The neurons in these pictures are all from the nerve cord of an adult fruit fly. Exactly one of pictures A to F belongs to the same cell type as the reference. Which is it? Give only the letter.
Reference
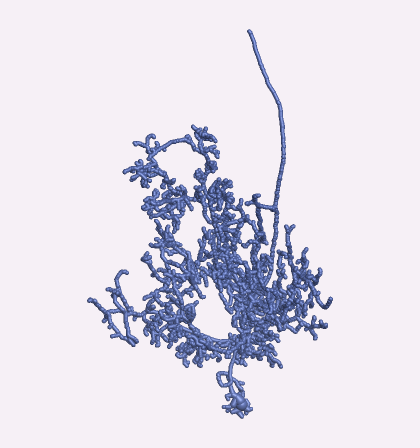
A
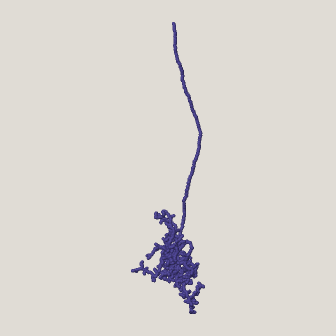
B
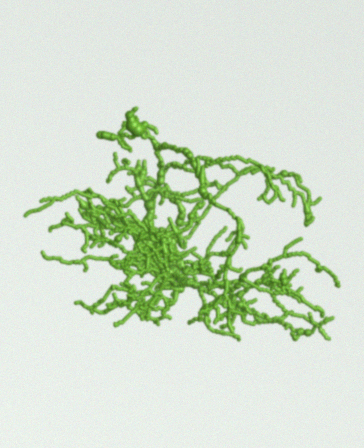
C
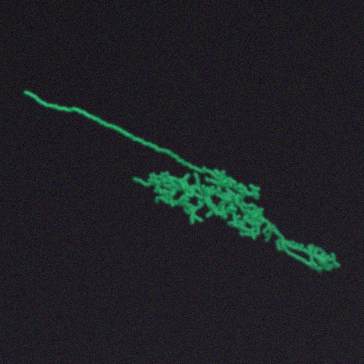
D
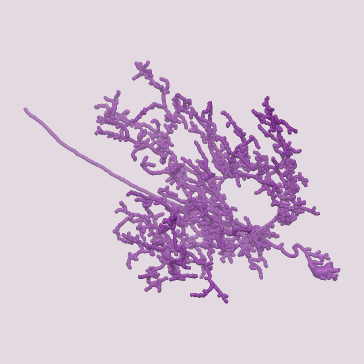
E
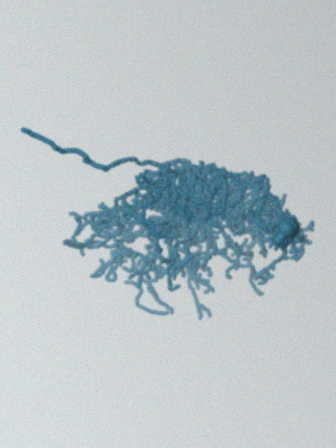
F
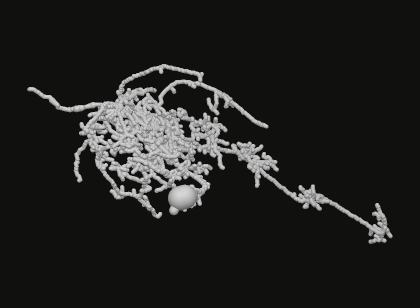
D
